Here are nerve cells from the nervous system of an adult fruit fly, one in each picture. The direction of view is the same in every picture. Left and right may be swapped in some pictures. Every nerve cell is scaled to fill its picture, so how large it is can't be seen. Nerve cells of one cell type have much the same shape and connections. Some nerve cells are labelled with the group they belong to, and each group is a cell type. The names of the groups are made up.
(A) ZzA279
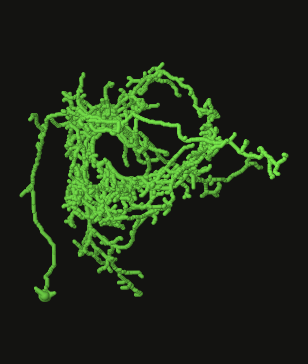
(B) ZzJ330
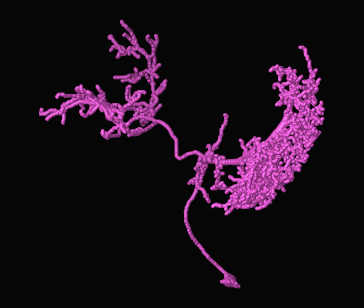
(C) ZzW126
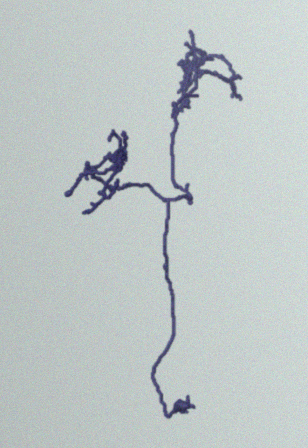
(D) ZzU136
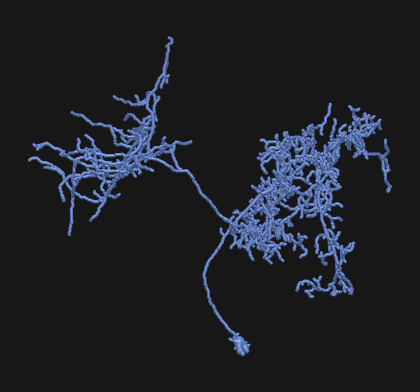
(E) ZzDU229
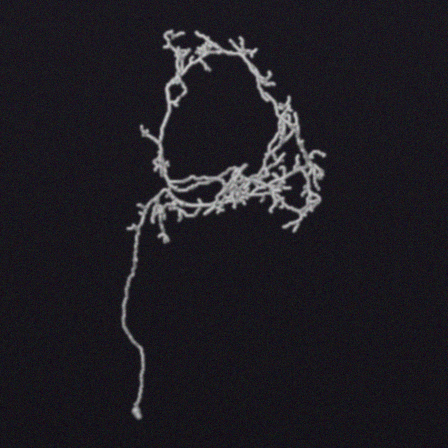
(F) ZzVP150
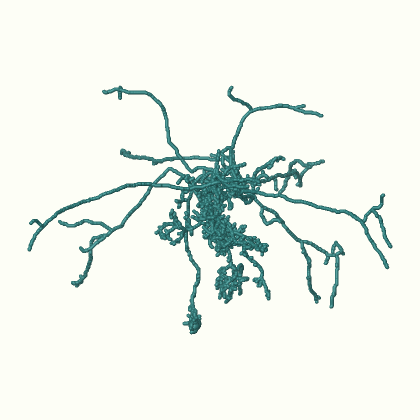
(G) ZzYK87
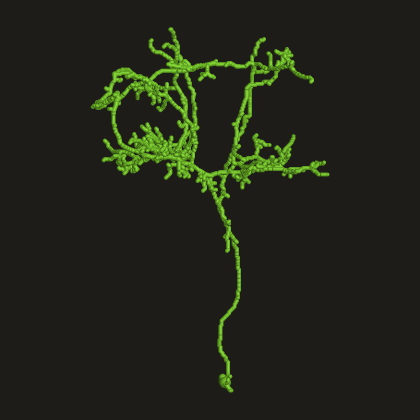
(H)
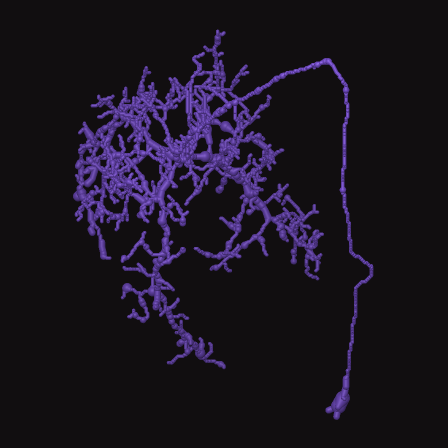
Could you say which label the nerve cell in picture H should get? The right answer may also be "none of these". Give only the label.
none of these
